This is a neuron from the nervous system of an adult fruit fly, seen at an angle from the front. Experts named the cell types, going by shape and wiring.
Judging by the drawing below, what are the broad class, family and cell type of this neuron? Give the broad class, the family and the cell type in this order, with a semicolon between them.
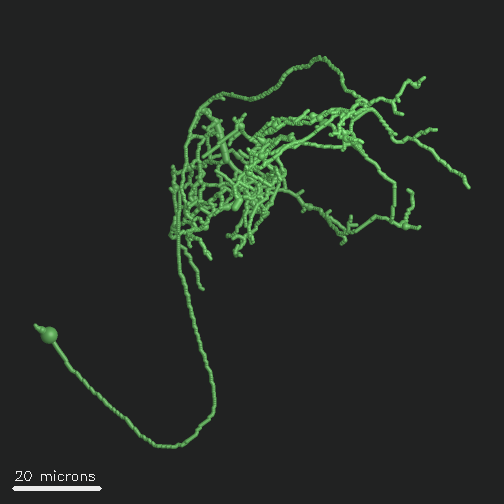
central-brain intrinsic neuron; hemilineage VPNl&d1_dorsal; LHAV5a4_a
